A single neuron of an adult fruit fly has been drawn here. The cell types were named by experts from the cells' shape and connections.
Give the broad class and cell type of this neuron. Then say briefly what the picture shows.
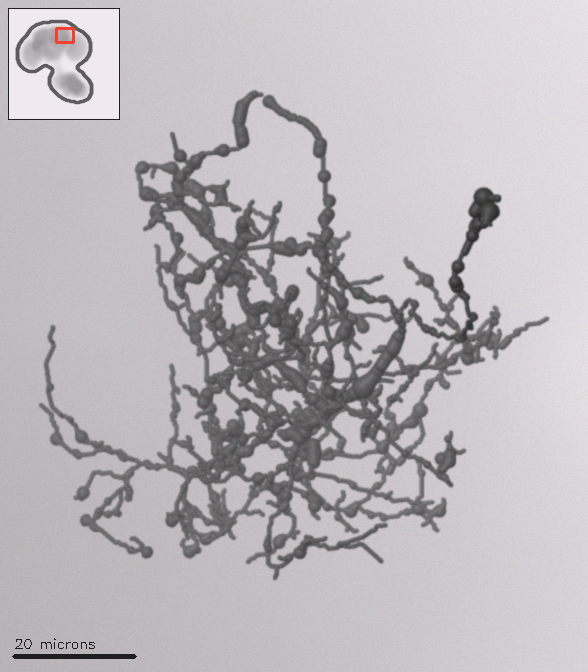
Its broad class is central-brain intrinsic neuron. Its cell type is PLP058. From left to right in the picture it spans about 85 microns. As drawn here it is about as wide as it is tall.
